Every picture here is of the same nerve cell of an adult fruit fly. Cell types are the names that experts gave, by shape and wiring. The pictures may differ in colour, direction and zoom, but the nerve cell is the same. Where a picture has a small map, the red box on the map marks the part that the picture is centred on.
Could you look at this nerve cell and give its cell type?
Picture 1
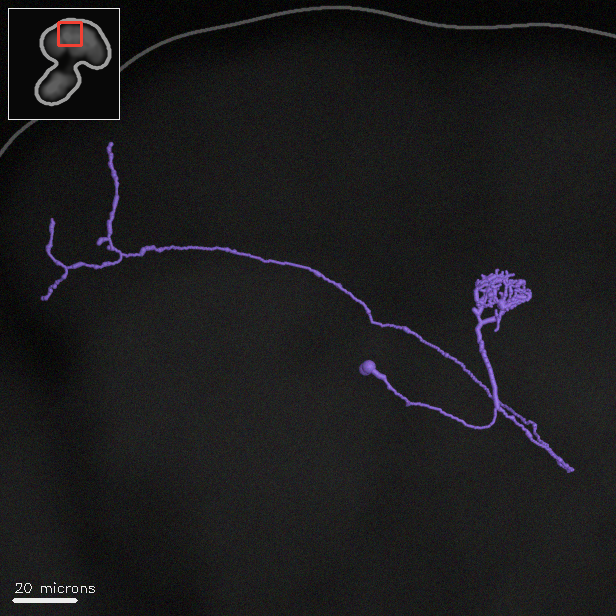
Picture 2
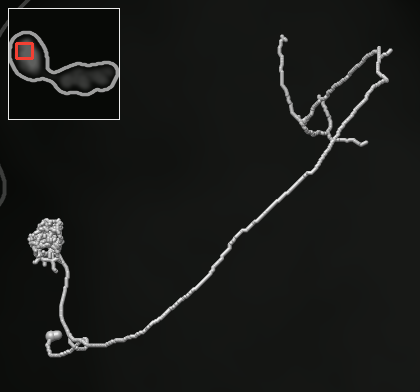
DL3_lPN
